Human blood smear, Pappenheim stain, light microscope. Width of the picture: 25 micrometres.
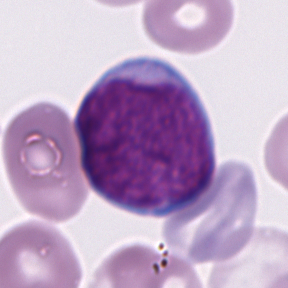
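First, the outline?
Round and smooth.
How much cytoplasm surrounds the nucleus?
Only a thin rim, widest at the top of the cell.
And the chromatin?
Finely stippled rather than coarsely clumped, in a nucleus about 12 micrometres across.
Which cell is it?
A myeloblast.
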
